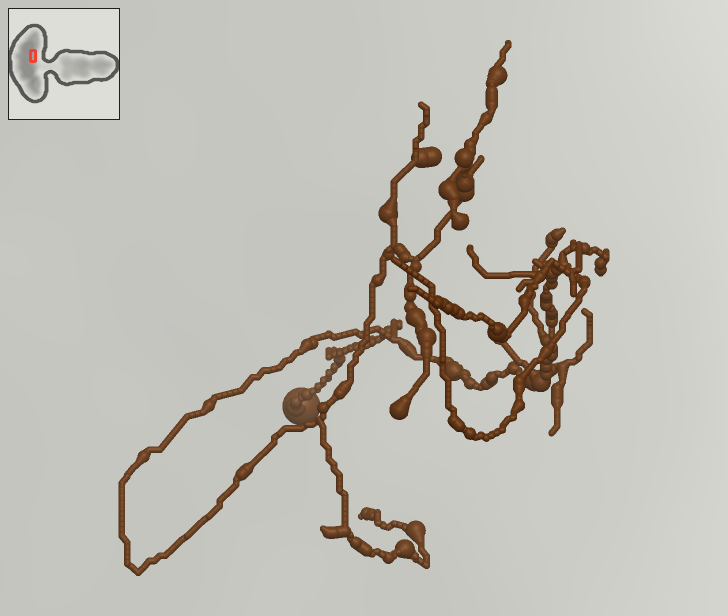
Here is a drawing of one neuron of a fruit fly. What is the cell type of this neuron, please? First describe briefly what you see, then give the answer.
It is in the brain and does not reach the nerve cord. As drawn here it is about as wide as it is tall. It is a central-brain intrinsic neuron. It is of cell type PS153.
